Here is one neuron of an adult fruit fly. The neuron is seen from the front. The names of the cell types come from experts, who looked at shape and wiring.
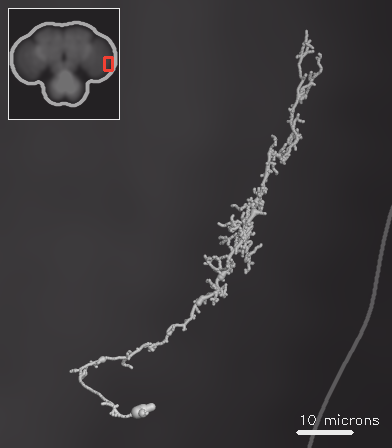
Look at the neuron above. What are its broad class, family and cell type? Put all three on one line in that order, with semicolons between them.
optic-lobe intrinsic neuron; Dm; Dm3b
